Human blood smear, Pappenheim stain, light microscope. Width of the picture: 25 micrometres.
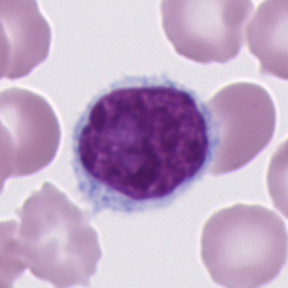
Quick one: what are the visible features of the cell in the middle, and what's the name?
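Notice first the ragged margin, edged with fine hair-like projections. The cytoplasm is pale blue, and its rim is wider on the left and lower side than on the upper right. The nucleus is roundish and unlobed, about 11 micrometres across. What you are looking at is a hairy cell.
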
